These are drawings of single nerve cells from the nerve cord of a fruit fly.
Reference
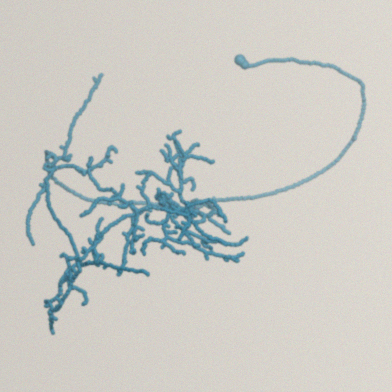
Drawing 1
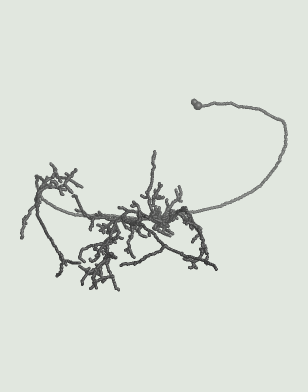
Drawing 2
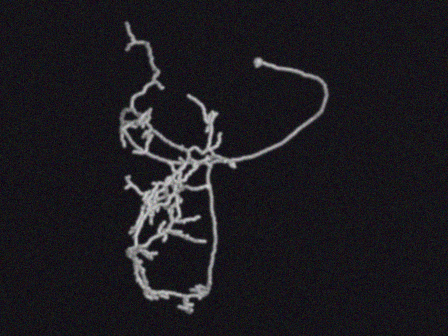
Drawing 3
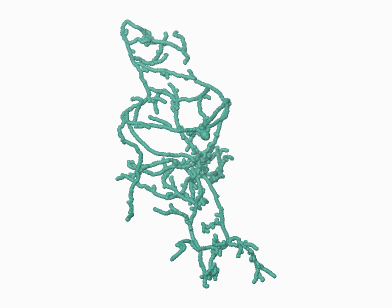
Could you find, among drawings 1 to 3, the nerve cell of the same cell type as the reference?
Drawing 1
